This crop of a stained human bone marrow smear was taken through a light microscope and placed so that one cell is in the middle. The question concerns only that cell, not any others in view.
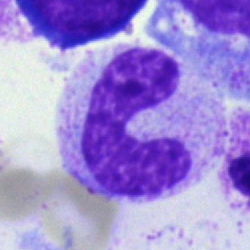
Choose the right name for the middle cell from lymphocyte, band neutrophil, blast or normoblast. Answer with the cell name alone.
band neutrophil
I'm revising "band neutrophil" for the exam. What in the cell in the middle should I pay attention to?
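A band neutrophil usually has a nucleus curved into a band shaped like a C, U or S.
Fits: nucleus curved into a C or horseshoe shape, concave side opening to the right, as expected for a band neutrophil. Chromatin moderately clumped, darker patches separated by paler spots. Cytoplasm plentiful, pale lilac-pink, filling the notch of the nucleus. Fine pink-purple granules scattered throughout the cytoplasm.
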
